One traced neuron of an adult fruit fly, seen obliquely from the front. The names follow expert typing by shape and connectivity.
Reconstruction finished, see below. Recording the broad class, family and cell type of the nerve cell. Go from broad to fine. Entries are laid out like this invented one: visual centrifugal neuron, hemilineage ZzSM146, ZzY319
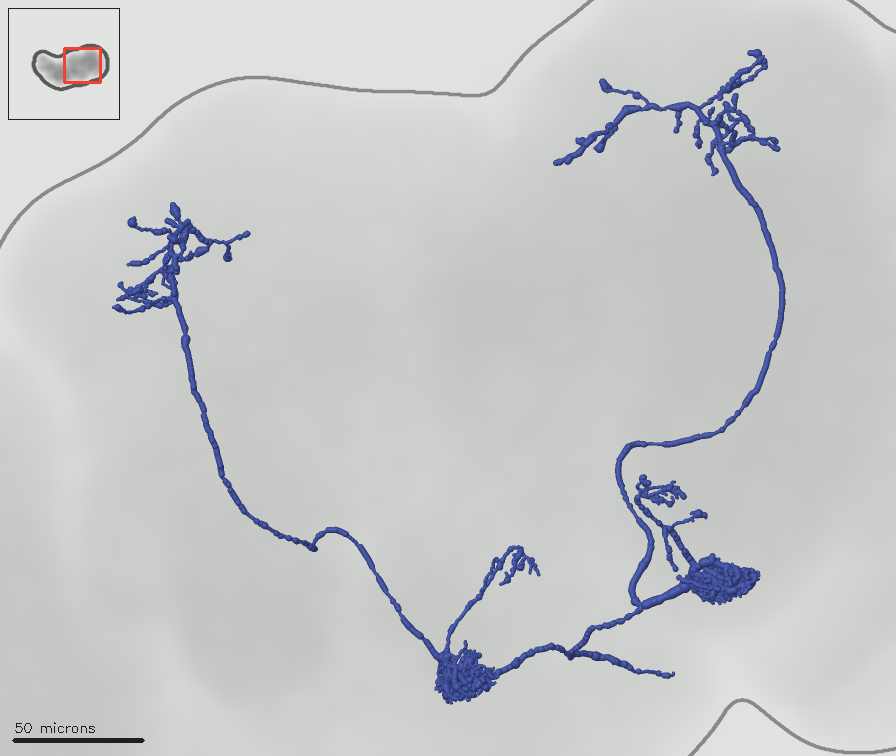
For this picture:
central-brain intrinsic neuron, class ALPN, V_ilPN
